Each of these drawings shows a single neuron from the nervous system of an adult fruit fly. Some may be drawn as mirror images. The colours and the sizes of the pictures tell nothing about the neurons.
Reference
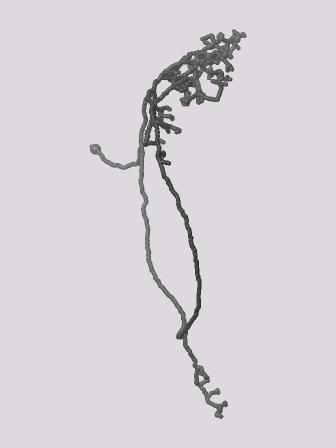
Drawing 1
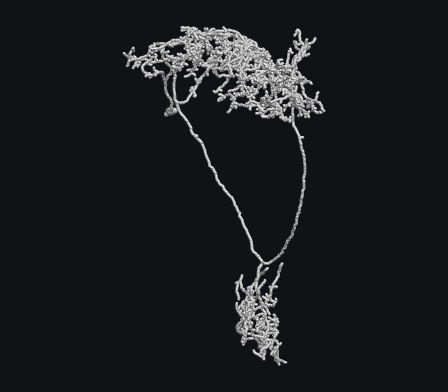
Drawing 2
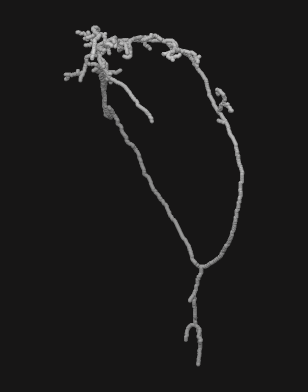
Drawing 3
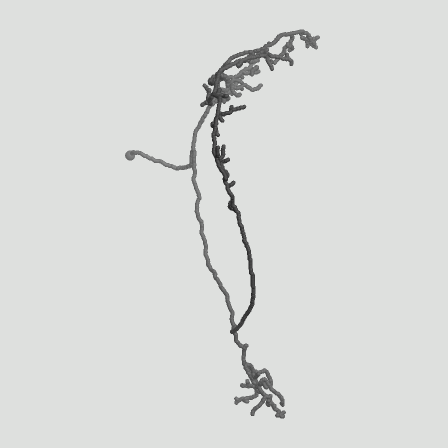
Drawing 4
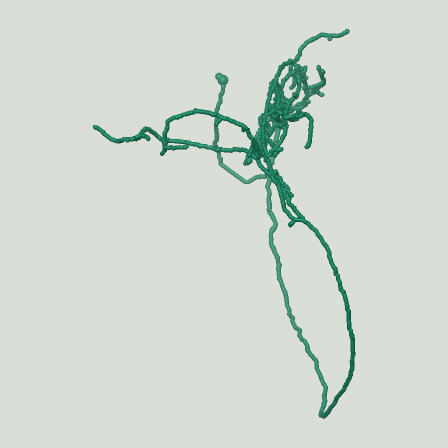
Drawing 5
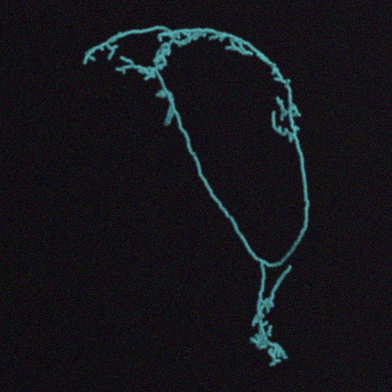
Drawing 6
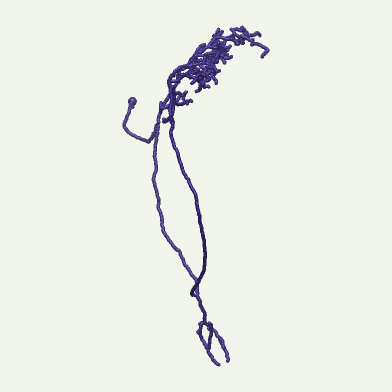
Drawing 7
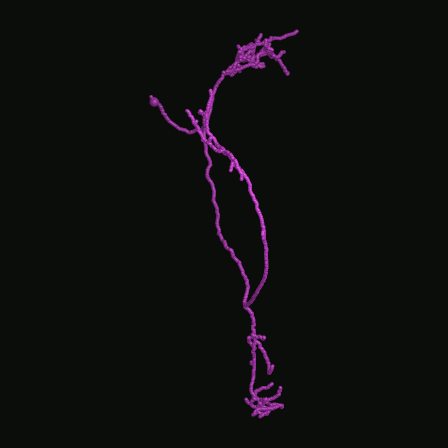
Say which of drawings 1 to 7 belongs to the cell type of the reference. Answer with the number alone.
6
